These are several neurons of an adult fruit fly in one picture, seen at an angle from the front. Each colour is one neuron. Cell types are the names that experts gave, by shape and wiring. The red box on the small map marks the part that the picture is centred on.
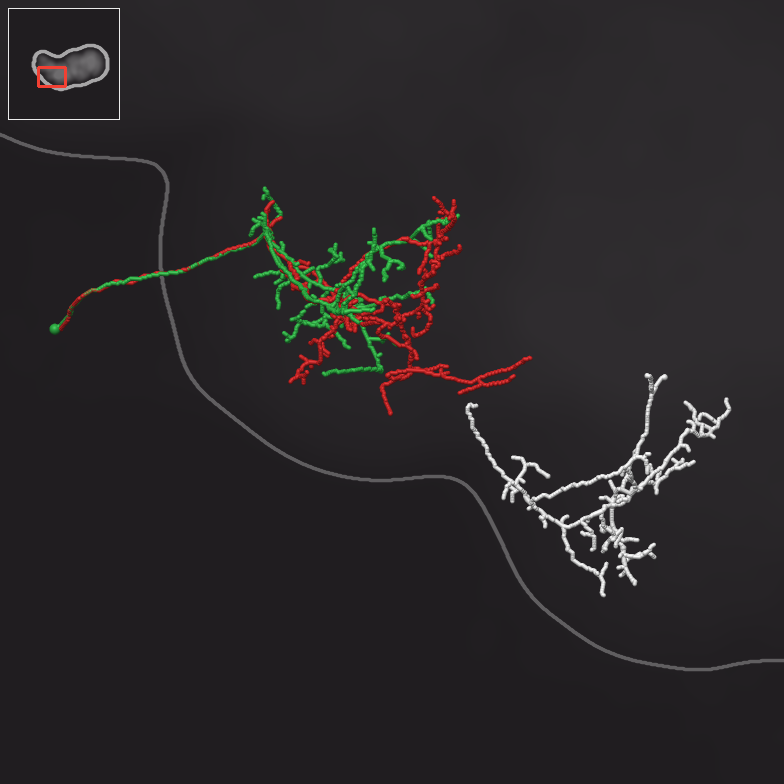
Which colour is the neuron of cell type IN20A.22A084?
red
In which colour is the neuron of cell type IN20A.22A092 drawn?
green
